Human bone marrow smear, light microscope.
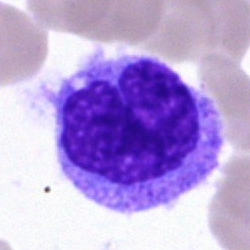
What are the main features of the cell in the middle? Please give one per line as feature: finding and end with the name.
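Nucleus: takes up the larger part of the cell
Cytoplasm rim: broadest below the nucleus
Cytoplasm colour: pale lilac-blue
Granules: fine, dust-like, purplish, scattered through the cytoplasm
Name: monocyte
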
